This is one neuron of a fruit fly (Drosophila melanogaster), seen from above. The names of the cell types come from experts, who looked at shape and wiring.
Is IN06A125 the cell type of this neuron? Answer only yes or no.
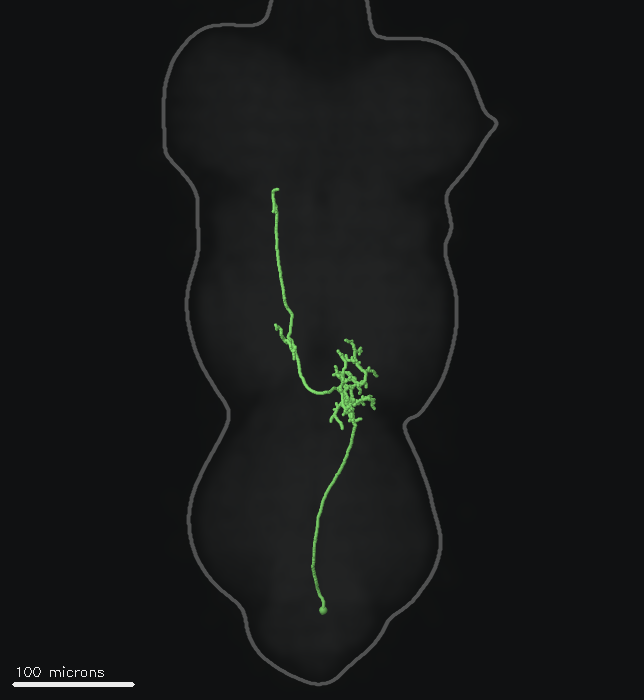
yes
